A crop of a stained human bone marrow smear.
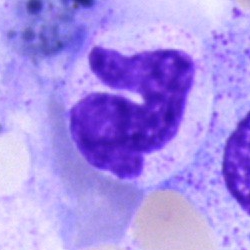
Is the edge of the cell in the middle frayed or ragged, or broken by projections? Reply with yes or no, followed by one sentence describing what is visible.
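No. The cell has a round, smooth outline.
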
